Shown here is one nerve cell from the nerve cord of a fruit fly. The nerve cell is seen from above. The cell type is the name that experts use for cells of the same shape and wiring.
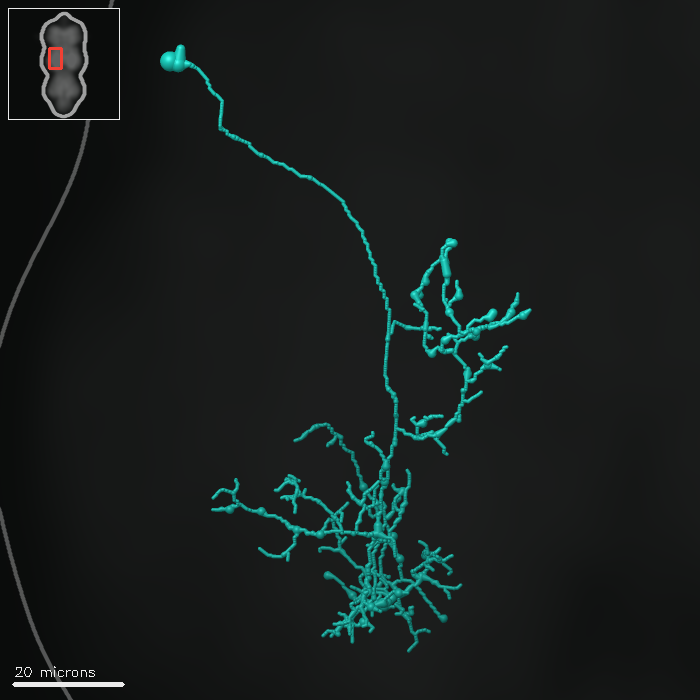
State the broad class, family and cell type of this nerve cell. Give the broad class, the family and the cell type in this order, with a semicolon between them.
nerve-cord intrinsic neuron; hemilineage 09A; IN09A082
